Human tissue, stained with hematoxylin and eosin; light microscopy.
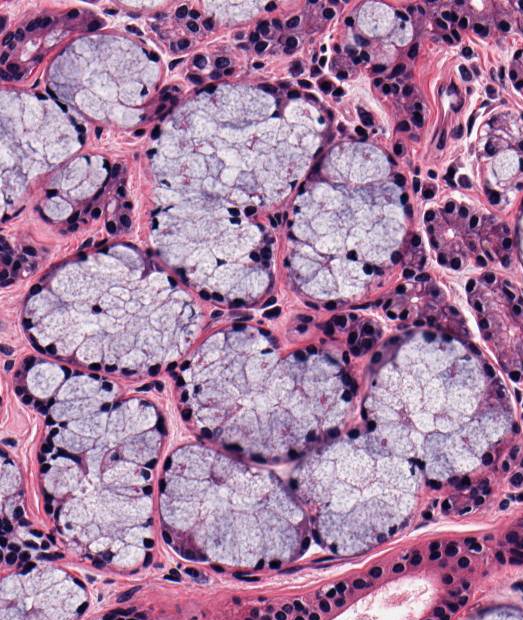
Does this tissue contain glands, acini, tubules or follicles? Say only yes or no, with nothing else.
Yes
